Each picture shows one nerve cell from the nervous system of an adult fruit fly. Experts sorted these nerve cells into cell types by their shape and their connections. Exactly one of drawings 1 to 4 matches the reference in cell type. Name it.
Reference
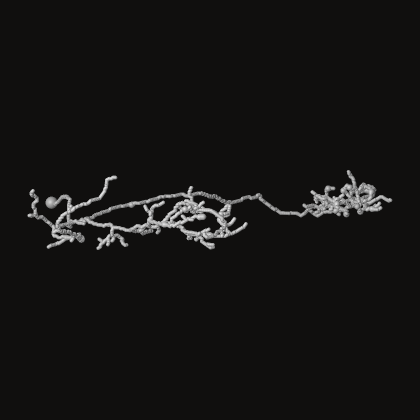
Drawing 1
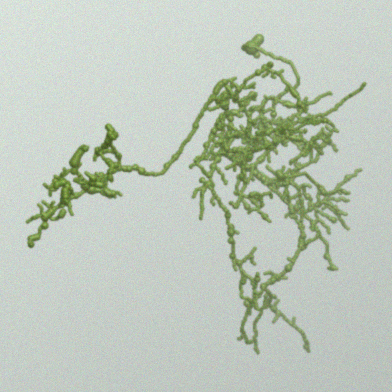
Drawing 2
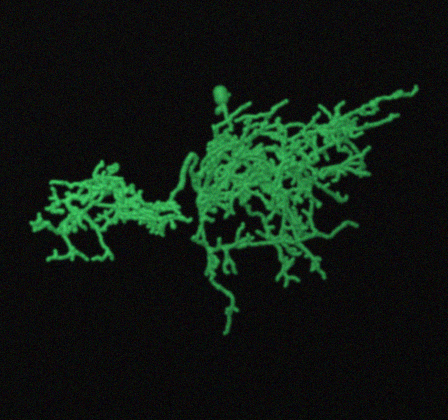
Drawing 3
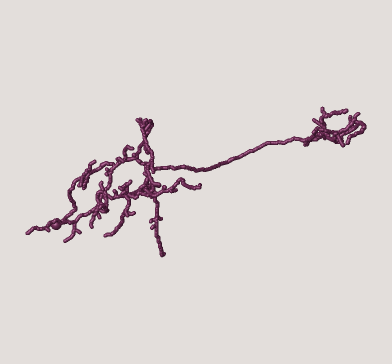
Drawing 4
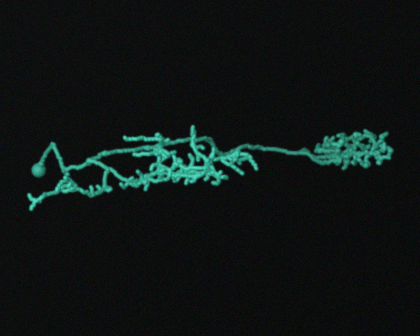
4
